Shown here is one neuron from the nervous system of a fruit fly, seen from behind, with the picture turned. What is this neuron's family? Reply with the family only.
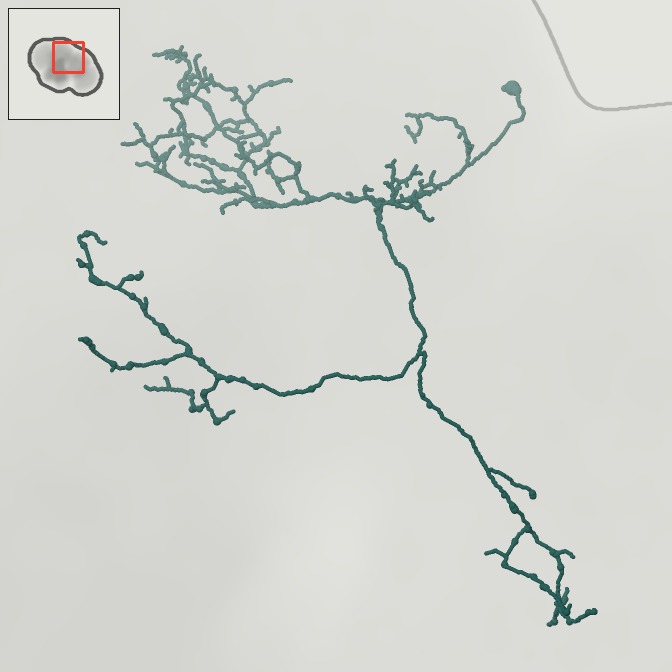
hemilineage SMPad2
